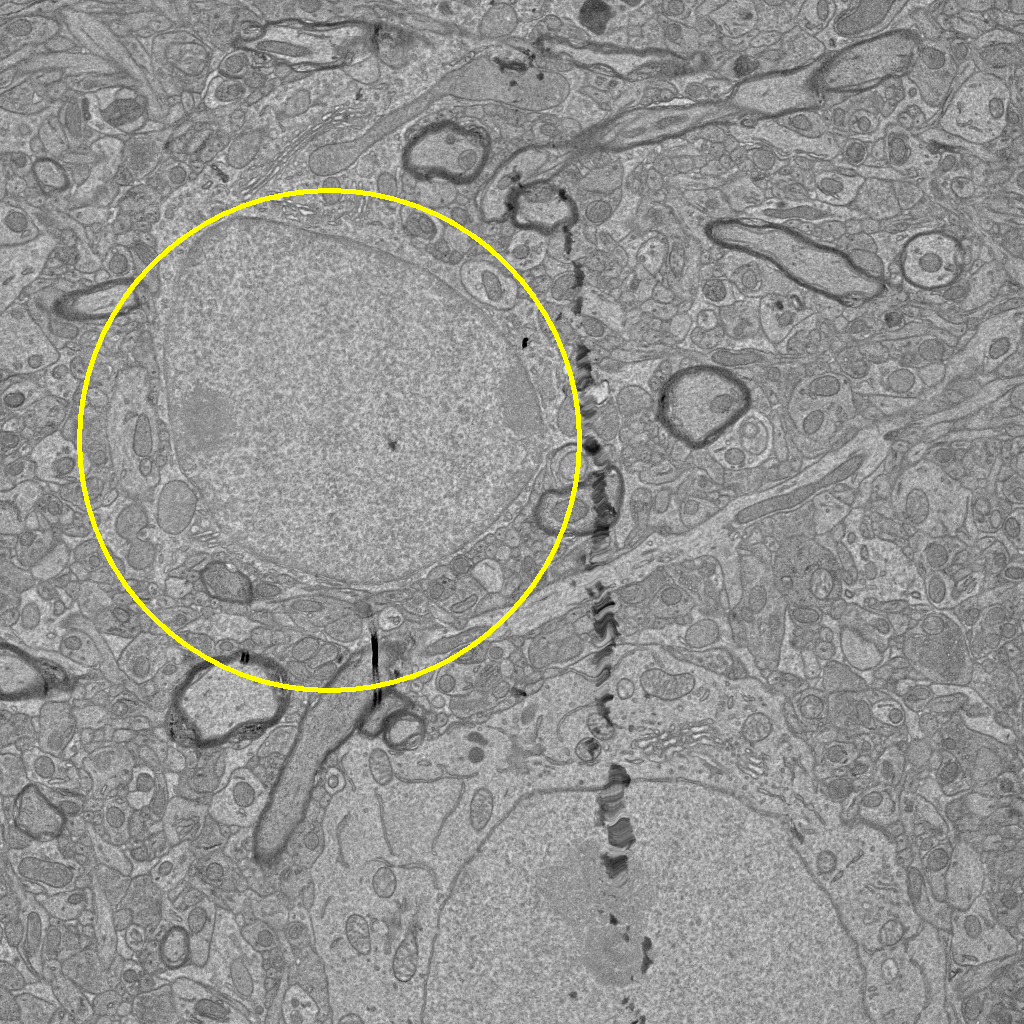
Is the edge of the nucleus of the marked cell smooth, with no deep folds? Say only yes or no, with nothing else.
Yes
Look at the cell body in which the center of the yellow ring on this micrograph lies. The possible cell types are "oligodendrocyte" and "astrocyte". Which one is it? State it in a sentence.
The cell at the middle of the ring is an astrocyte.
